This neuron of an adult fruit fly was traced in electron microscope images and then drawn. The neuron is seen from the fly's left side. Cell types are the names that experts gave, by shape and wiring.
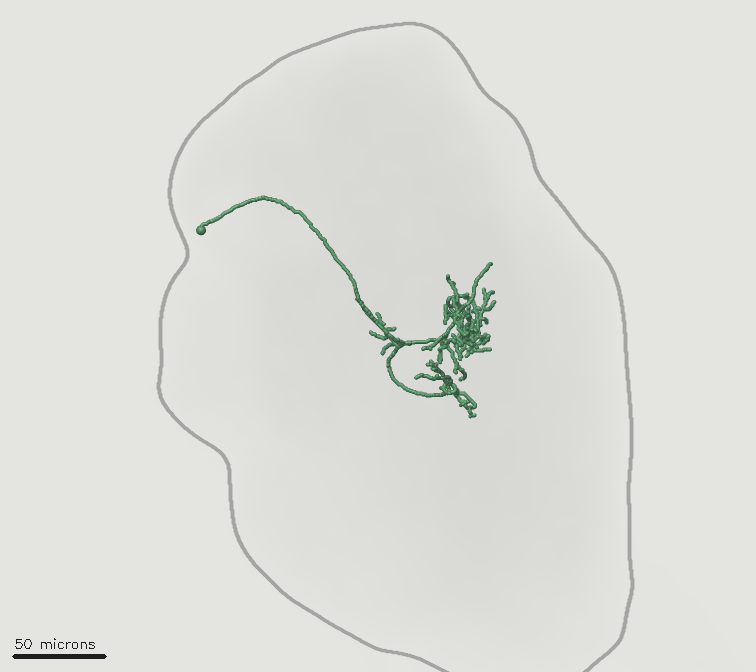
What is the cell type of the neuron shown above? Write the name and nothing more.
PS021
